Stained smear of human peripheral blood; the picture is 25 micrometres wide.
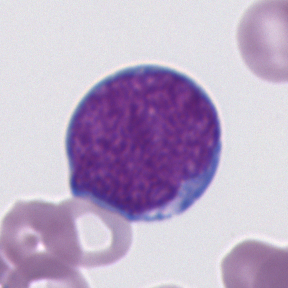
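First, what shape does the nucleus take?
Round, as far as I can tell, with no indentation and no lobes.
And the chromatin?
Finely stippled, and spread evenly across the nucleus.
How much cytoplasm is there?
Only a thin deep-blue rim, widest at the lower right, in a cell about 14 micrometres across.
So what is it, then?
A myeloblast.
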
